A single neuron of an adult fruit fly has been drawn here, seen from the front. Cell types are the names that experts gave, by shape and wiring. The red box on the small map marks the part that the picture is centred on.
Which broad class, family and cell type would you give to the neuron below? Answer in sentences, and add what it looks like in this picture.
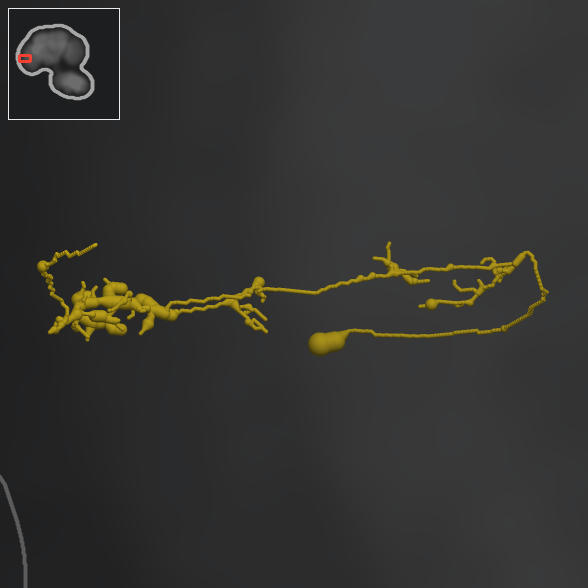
This is an optic-lobe intrinsic neuron. The family is C. The cell type is C3. The cell body can be seen in the middle of the picture. In this view it is more than twice as wide as it is tall.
